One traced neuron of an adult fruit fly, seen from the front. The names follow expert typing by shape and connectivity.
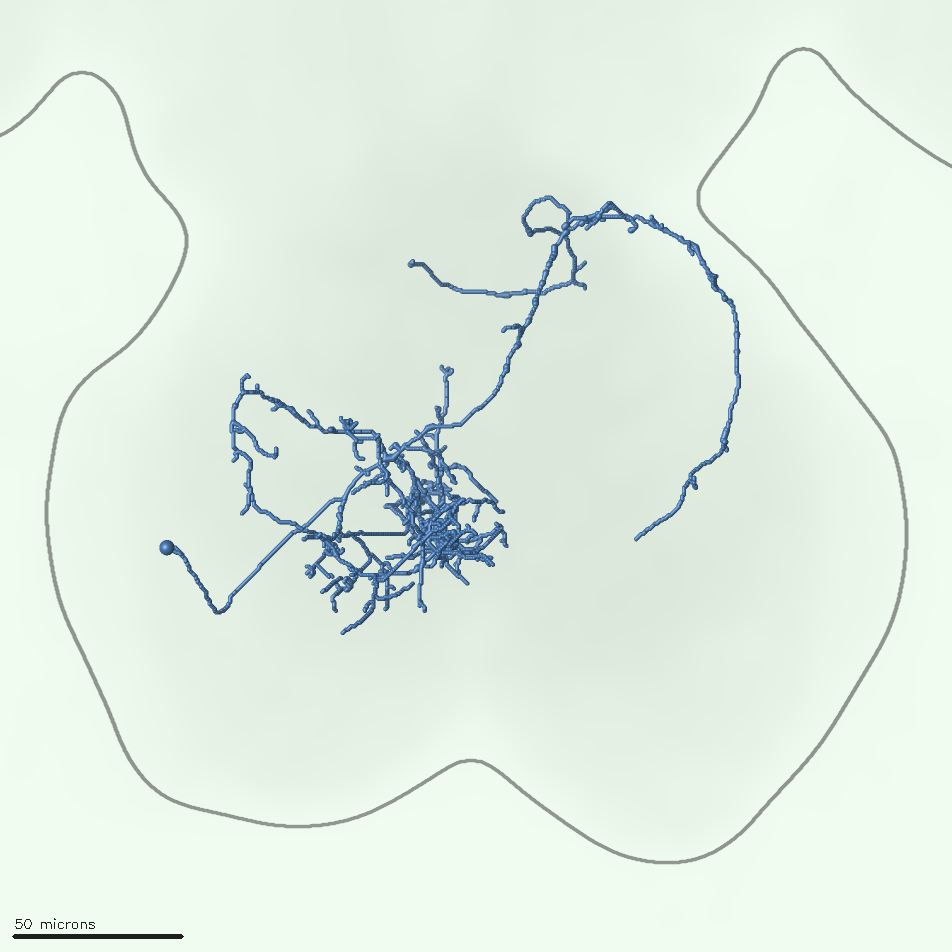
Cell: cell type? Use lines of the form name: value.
cell type: IN08B085_a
